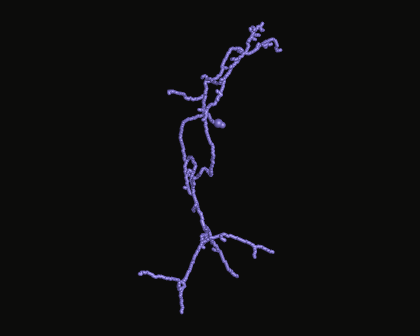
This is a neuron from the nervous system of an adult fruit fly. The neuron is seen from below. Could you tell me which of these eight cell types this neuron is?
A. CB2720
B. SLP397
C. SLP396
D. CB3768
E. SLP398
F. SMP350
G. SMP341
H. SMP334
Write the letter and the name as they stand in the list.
A. CB2720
